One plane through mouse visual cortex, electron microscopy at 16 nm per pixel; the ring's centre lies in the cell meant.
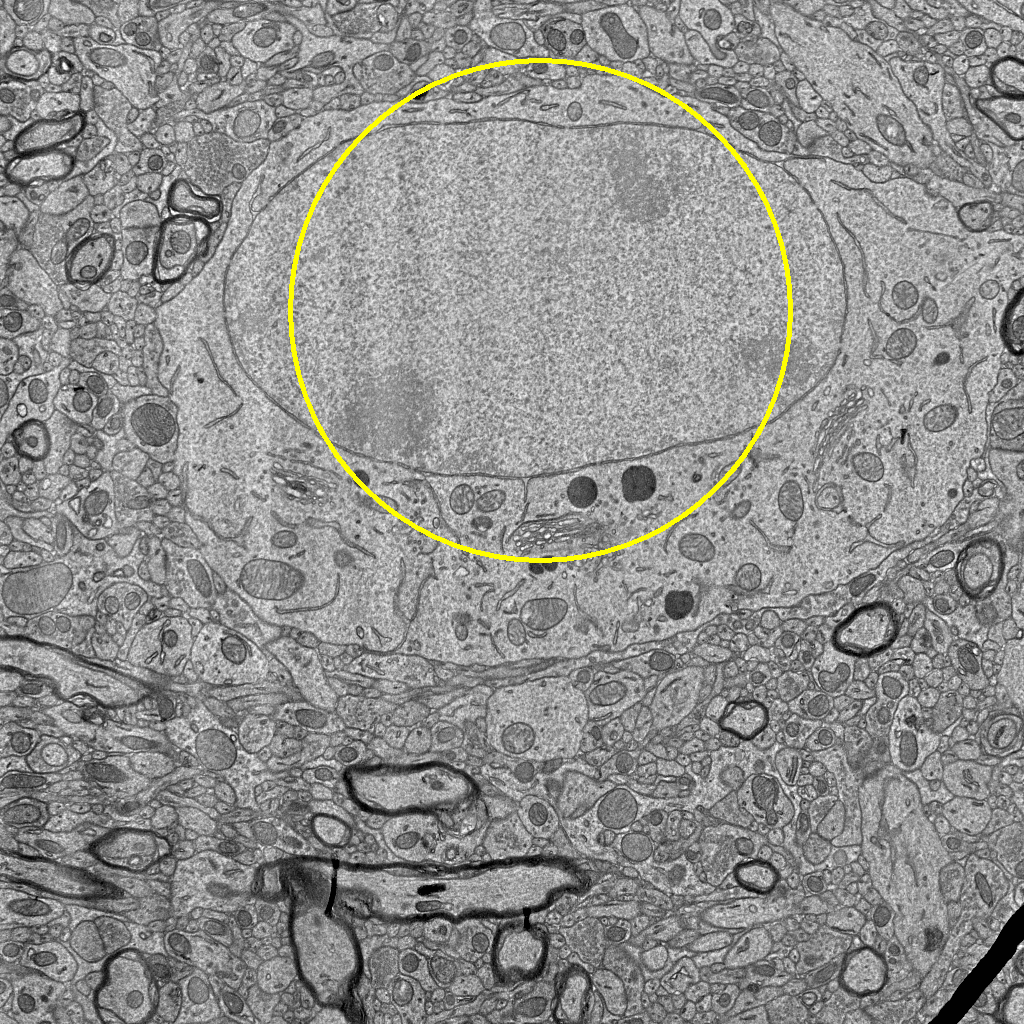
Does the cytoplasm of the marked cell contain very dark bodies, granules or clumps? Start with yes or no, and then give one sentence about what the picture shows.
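Yes. Two round, uniformly dark dense bodies sit side by side in the cytoplasm just beneath the nucleus.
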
